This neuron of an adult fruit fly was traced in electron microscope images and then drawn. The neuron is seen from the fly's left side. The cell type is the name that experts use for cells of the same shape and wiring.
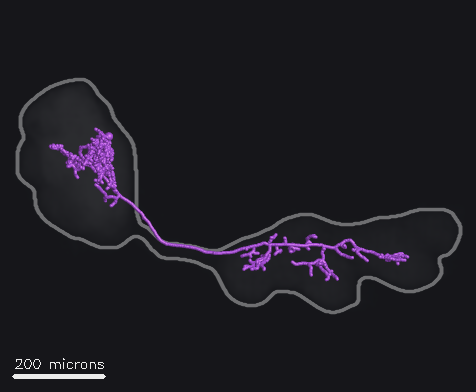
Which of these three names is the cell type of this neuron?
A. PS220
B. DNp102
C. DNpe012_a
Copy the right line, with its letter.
B. DNp102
